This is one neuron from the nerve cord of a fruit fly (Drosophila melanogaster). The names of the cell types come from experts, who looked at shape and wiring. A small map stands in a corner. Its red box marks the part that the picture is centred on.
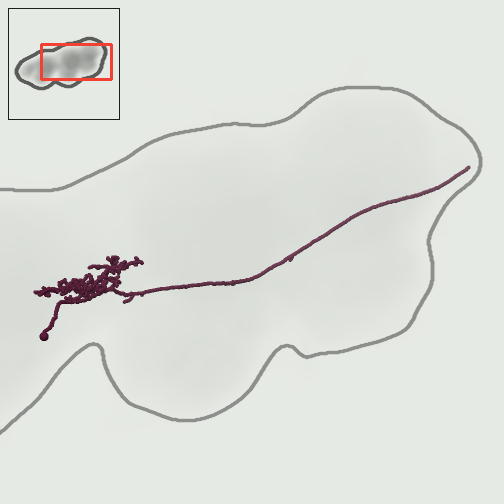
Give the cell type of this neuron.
AN10B033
